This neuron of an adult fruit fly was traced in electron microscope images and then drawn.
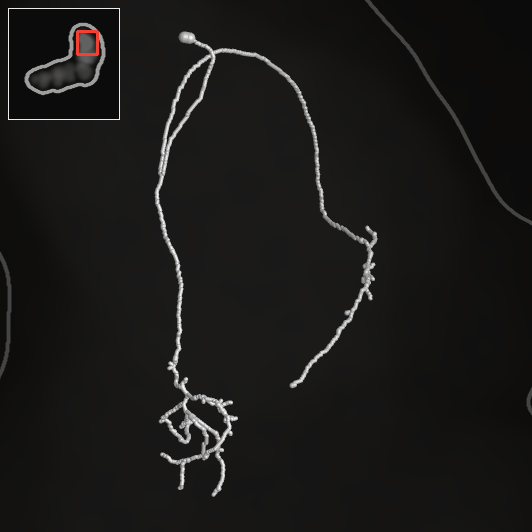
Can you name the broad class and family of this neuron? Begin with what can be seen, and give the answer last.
As drawn here it is taller than it is wide. It is a central-brain intrinsic neuron. The family is hemilineage SLPa&l1_lateral.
